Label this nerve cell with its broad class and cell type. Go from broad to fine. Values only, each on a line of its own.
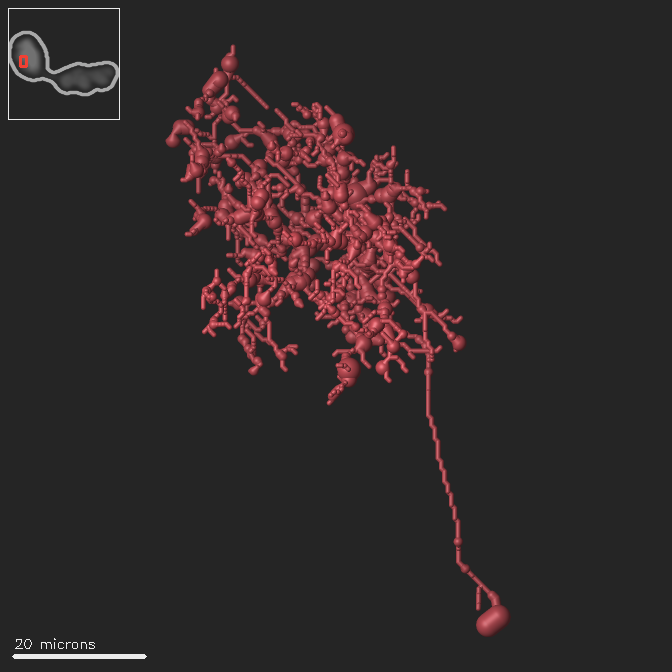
central-brain intrinsic neuron
AVLP354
